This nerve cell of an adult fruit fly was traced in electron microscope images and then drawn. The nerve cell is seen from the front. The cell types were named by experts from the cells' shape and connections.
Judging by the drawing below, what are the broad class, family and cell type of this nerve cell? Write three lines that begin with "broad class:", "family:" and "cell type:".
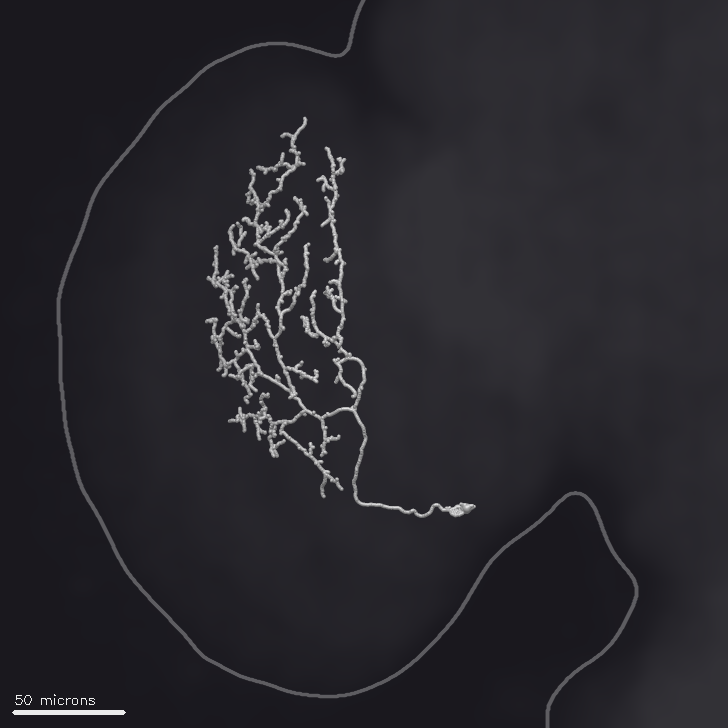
broad class: optic-lobe intrinsic neuron
family: Cm
cell type: Cm11c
